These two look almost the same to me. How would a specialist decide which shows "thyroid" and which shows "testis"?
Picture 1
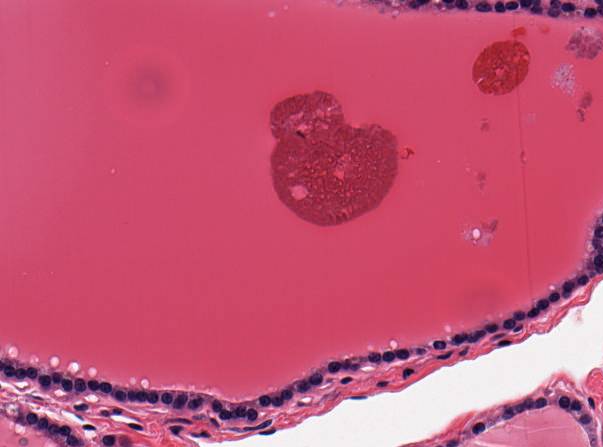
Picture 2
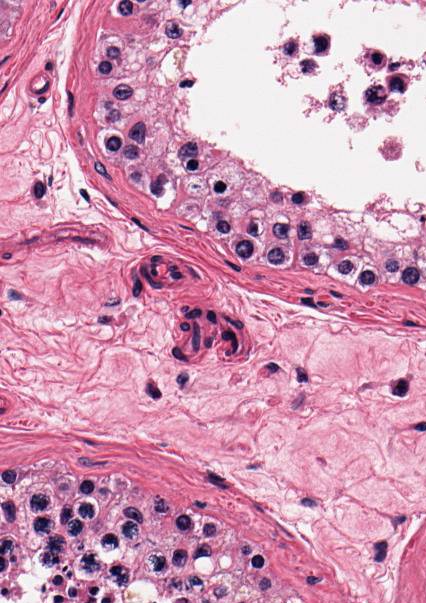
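In this pair, the thyroid is picture 1 and the testis picture 2. Most of the thyroid field is one large lumen of homogeneous pink material, lined along its lower edge by a single layer of flattened to low cuboidal cells. A smaller dark red rounded clump lies in the upper right of that lumen. In the testis, the upper tubule has an epithelium several cells deep, made of rounded cells with round, dark nuclei, rather than a single cell layer. The upper right tubule has a wide open lumen holding a few scattered detached rounded cells instead of homogeneous pink material. Between the tubules the stroma is pale pink, loose and wispy, with only sparse scattered nuclei, and no fat cells are present anywhere in the field.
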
